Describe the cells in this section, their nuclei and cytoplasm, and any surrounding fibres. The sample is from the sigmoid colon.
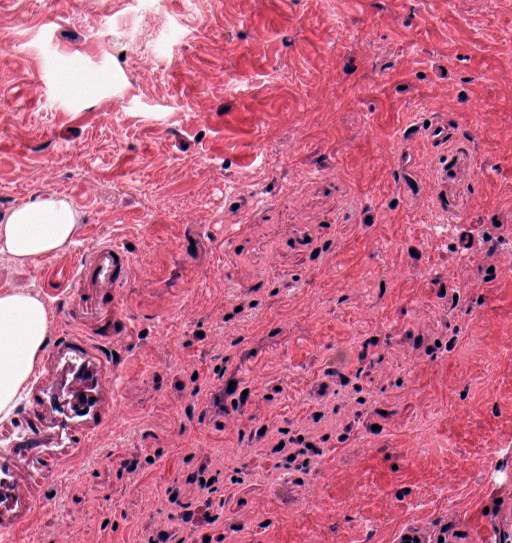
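The stroma stains pink throughout, with no bluish mucoid areas. Thick, wavy, deep pink collagen bundles fill the upper right. Scattered stromal nuclei are small, dark and oval to spindle-shaped, and are more crowded in the lower middle than the upper part.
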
